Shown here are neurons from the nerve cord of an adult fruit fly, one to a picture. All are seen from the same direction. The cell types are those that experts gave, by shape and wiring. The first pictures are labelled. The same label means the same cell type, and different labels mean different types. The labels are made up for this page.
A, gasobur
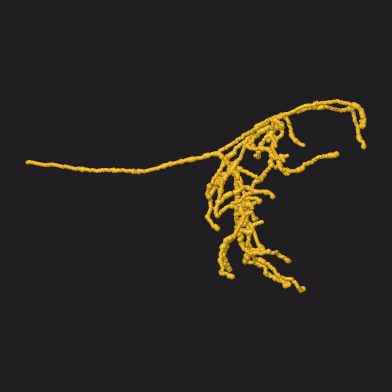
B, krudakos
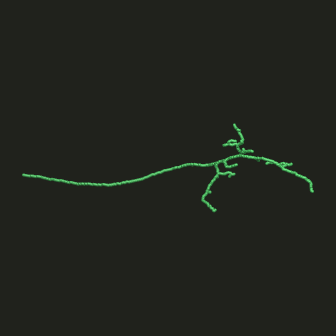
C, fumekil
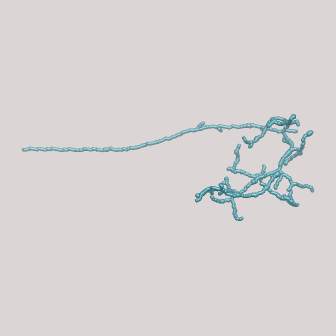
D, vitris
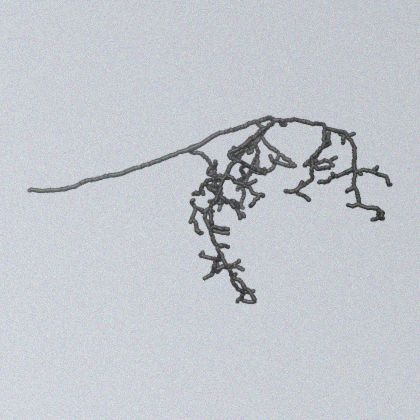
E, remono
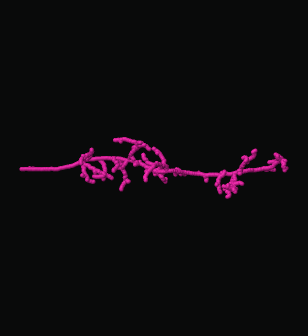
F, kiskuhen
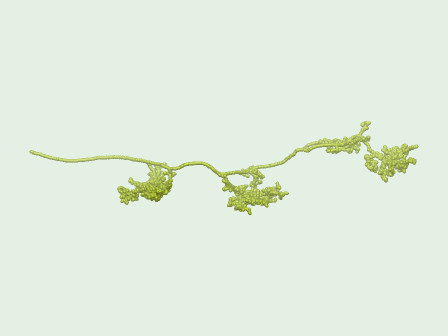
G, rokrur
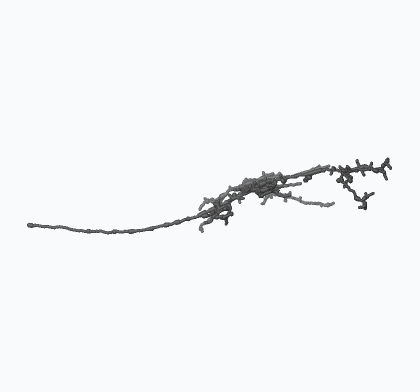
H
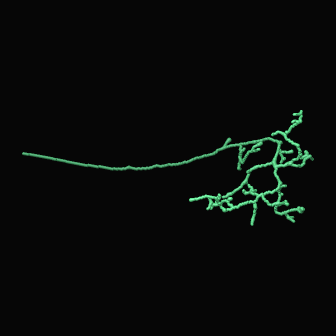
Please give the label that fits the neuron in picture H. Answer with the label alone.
fumekil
